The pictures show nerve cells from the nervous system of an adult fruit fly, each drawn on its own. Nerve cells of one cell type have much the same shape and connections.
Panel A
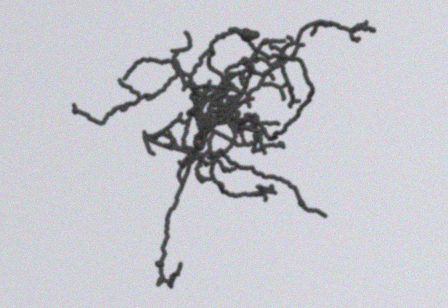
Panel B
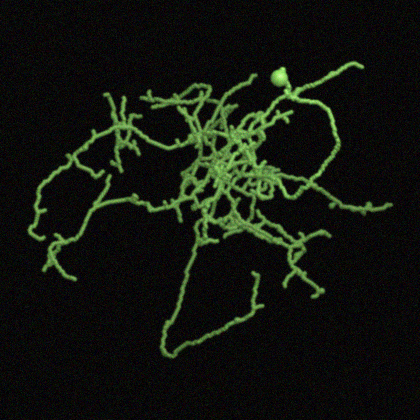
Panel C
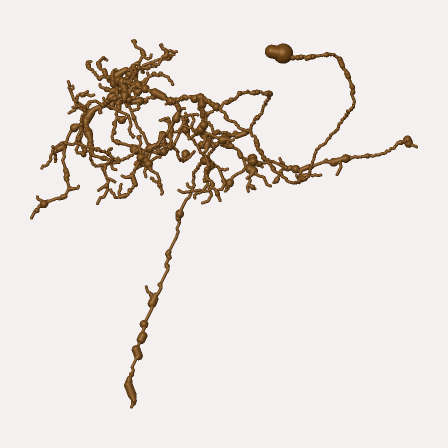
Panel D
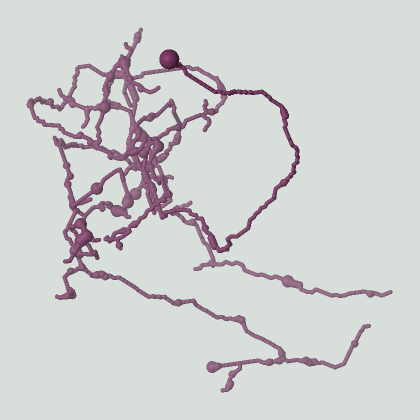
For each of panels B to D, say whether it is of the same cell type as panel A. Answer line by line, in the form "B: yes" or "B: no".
B: yes
C: no
D: yes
